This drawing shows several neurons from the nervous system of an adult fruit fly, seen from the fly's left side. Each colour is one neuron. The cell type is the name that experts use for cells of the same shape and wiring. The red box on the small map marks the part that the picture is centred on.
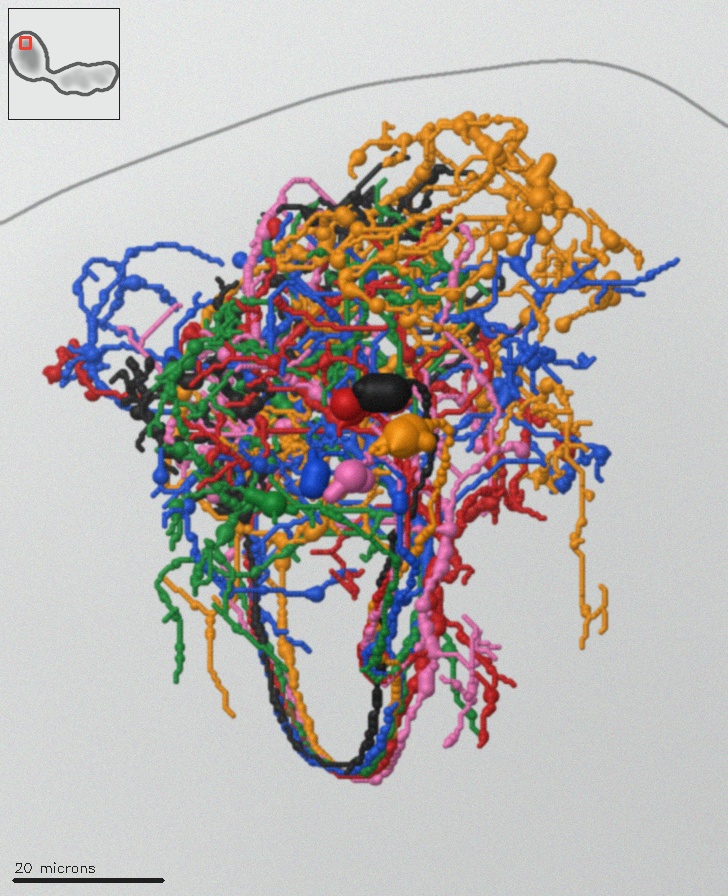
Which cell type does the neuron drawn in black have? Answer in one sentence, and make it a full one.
As its cell type, this neuron has SLP019.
